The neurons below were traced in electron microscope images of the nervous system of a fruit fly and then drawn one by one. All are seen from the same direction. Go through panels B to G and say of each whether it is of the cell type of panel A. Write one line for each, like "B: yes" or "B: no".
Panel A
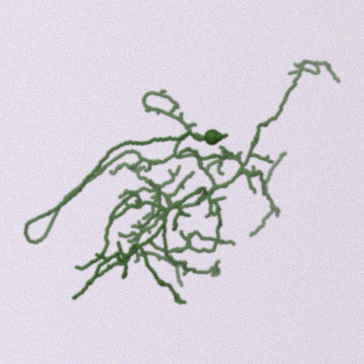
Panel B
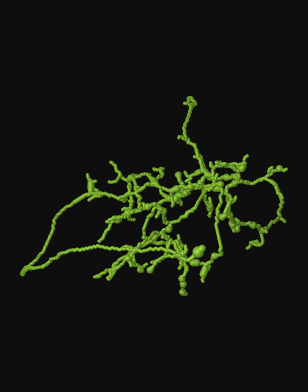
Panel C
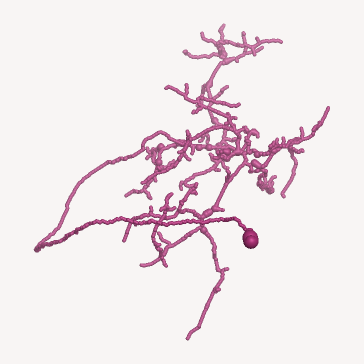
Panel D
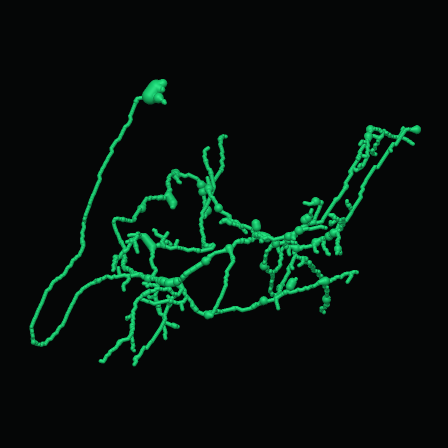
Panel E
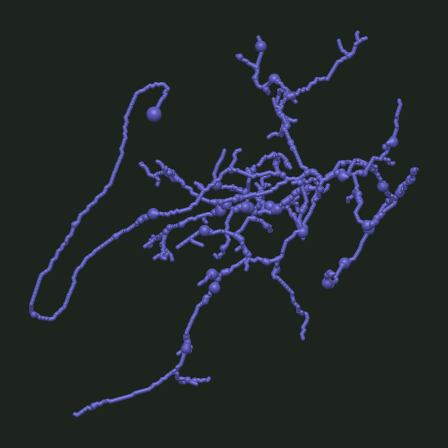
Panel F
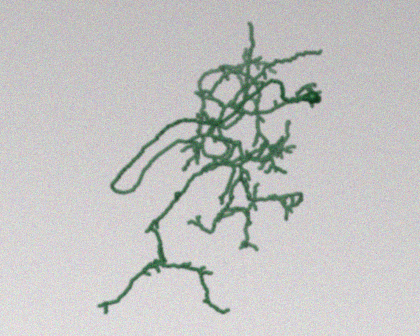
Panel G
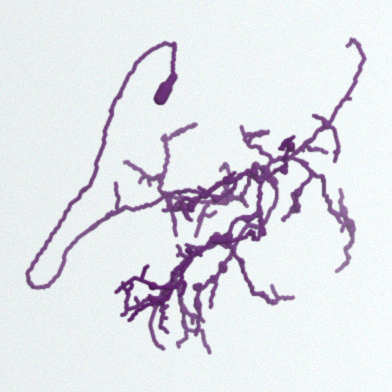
B: yes
C: yes
D: no
E: yes
F: no
G: yes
